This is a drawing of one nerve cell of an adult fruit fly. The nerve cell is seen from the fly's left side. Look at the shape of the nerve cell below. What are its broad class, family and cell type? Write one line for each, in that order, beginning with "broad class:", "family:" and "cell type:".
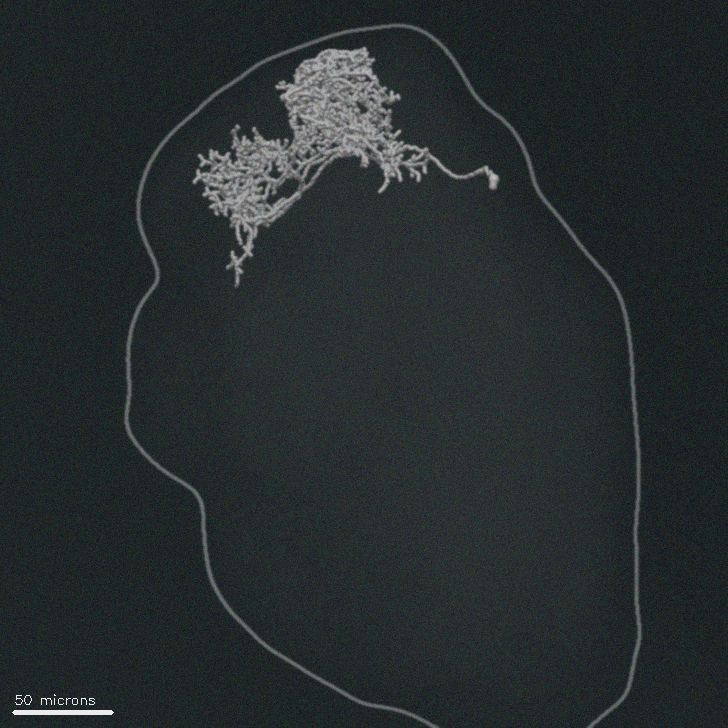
broad class: central-brain intrinsic neuron
family: hemilineage DL2_dorsal
cell type: LHPV5e1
